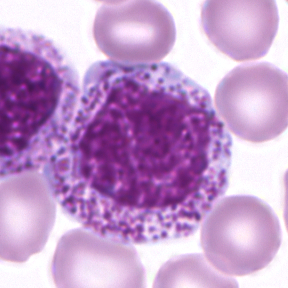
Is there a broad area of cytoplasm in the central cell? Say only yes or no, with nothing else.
No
